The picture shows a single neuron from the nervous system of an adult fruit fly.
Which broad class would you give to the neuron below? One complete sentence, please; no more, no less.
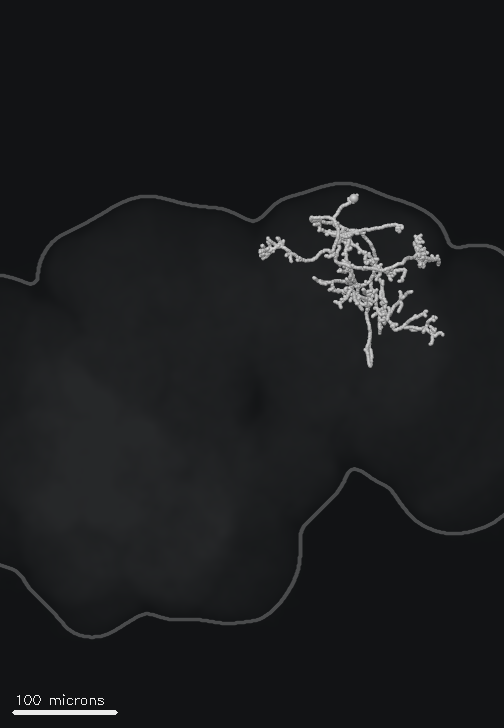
The class central-brain intrinsic neuron is the broad class of the neuron.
